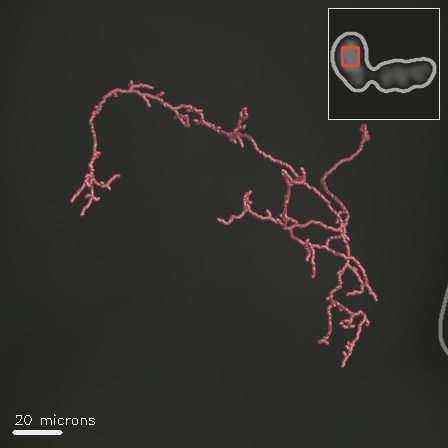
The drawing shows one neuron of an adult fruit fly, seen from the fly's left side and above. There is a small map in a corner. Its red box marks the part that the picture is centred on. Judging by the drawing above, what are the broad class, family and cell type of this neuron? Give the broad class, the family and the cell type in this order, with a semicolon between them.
central-brain intrinsic neuron; hemilineage DM3_dorso_lateral; SMP328_a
